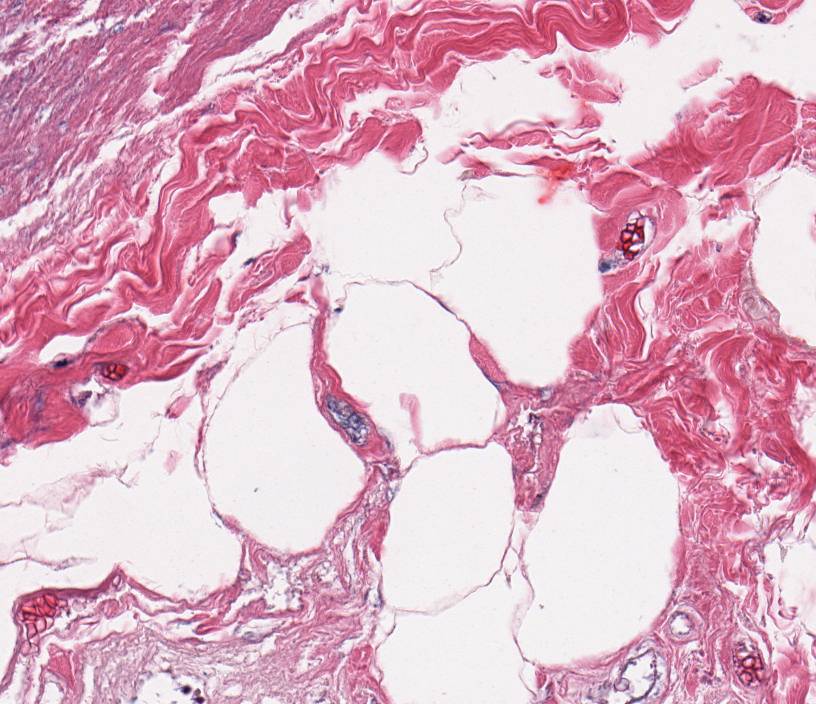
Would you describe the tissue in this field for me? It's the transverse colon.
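Upper left, collagen bundles run diagonally, lower left to upper right. Several small vessels packed with red blood cells lie in the collagenous tissue between the fat cells. Nuclei are sparse: small dark flattened profiles scattered in the septa. Lower left there's loose, pale, finely fibrillar connective tissue.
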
